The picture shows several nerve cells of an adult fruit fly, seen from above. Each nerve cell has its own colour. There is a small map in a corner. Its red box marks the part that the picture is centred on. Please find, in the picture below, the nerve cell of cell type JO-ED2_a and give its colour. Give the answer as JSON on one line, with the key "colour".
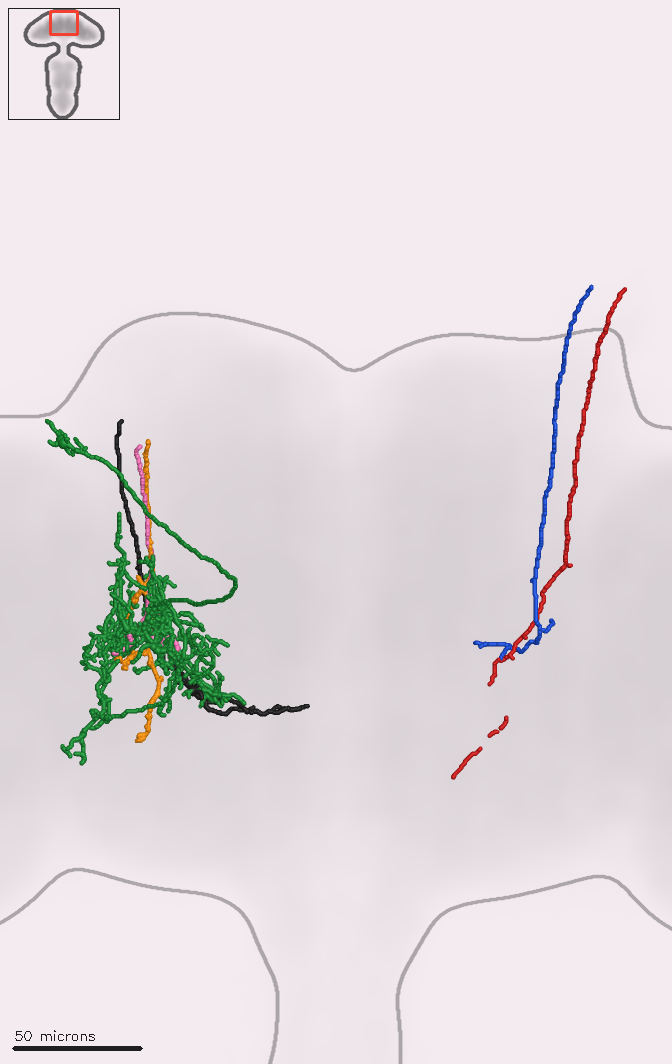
{"colour": "black"}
